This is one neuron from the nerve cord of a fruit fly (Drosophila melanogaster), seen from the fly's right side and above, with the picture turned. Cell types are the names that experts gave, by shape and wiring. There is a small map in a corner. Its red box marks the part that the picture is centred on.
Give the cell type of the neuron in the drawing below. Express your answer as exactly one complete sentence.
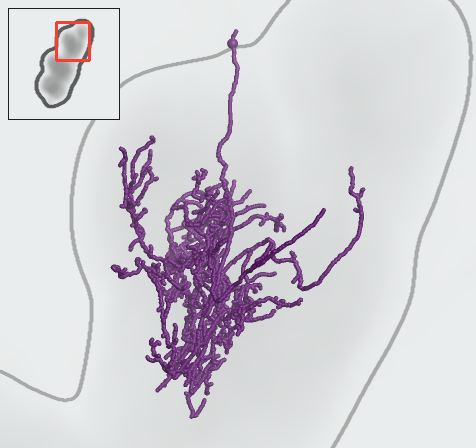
By cell type, this neuron is classified as IN00A024.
